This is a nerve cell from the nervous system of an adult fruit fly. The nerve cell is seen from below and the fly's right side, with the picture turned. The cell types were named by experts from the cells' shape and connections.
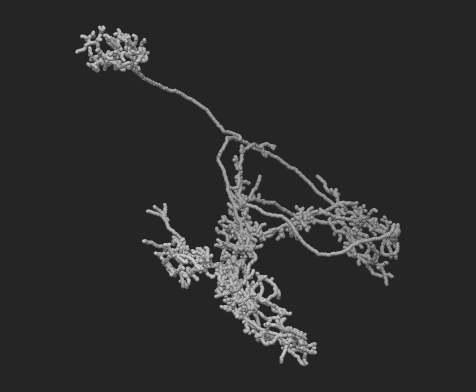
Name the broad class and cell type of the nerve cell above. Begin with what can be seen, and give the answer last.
Dozens of branch ends can be seen. As drawn here it is about as wide as it is tall. Its broad class is central-brain intrinsic neuron. It is of cell type AOTU035.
